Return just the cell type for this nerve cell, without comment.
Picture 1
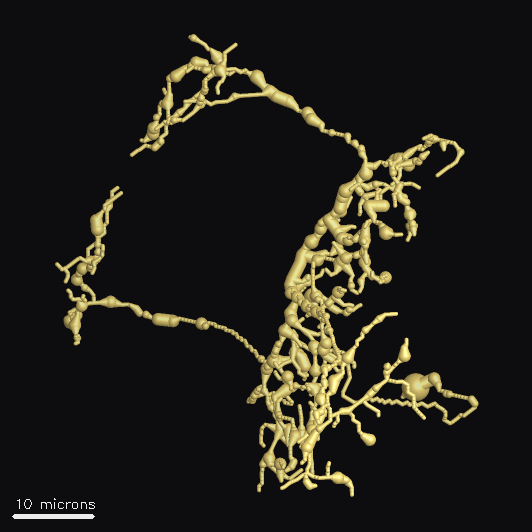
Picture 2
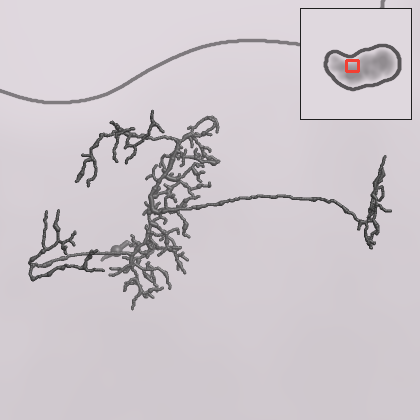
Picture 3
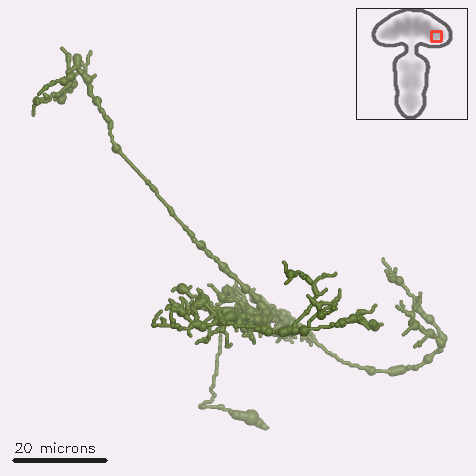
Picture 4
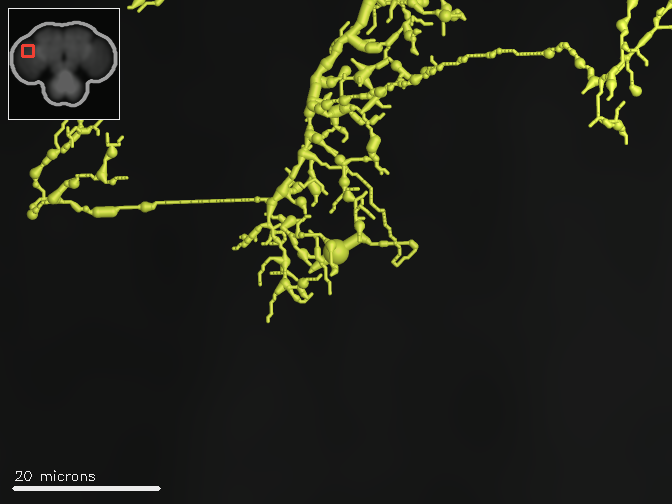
Y13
